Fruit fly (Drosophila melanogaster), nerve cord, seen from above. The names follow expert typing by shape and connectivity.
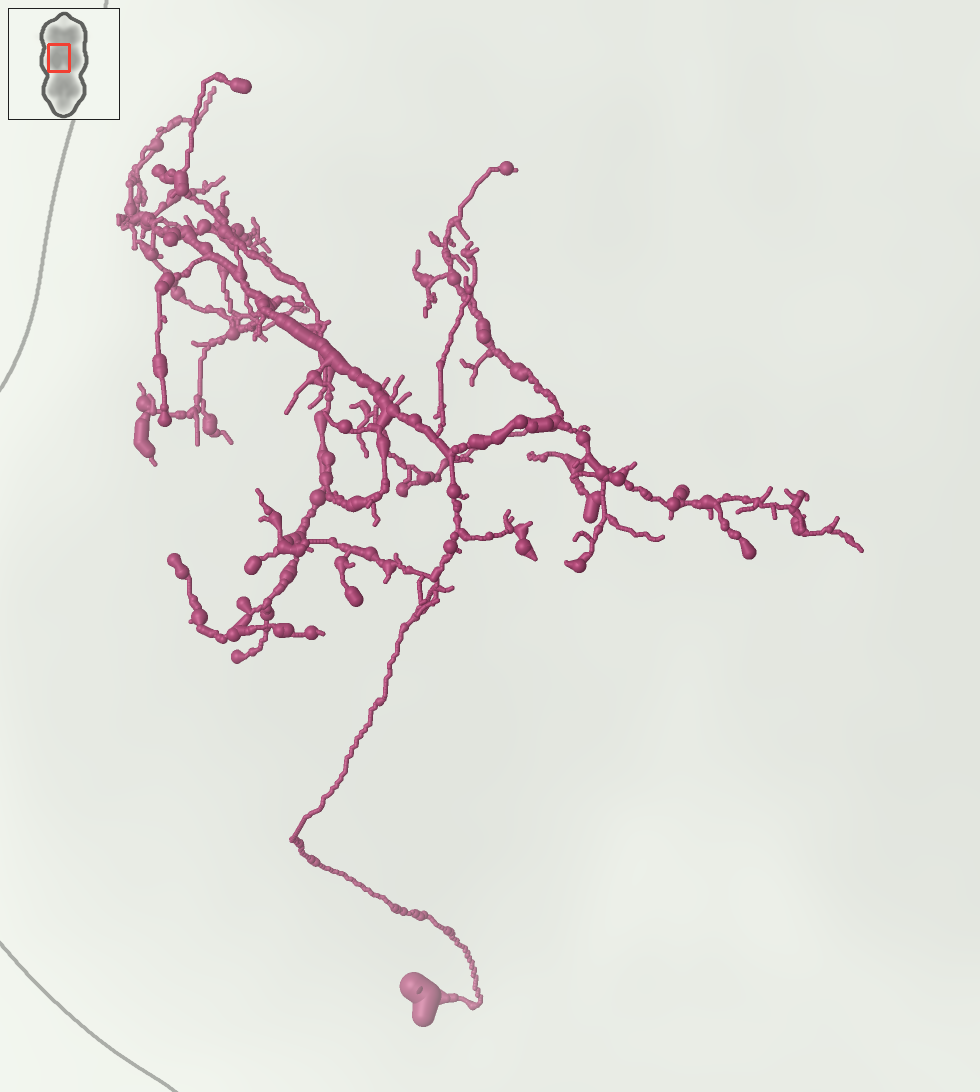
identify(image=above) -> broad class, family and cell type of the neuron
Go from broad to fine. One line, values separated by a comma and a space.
nerve-cord intrinsic neuron, hemilineage 03B, IN03B058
